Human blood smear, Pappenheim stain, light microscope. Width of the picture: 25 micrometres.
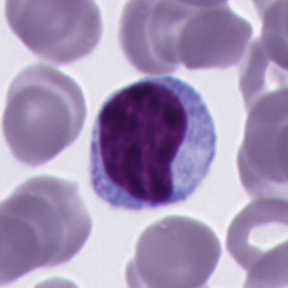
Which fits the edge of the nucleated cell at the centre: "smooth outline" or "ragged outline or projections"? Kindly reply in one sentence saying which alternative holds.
The outline of this cell is free of projections and smooth.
